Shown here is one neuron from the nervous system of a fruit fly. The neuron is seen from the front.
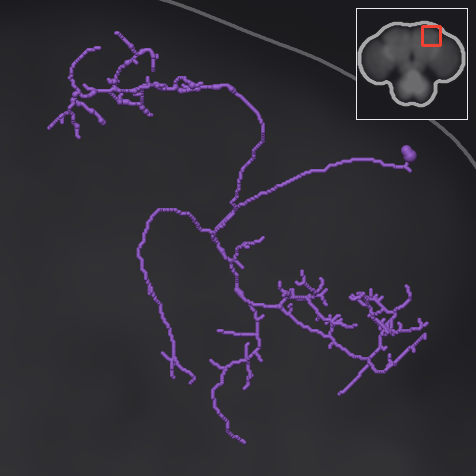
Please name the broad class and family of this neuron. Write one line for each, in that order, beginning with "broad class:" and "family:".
broad class: central-brain intrinsic neuron
family: hemilineage LHp2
